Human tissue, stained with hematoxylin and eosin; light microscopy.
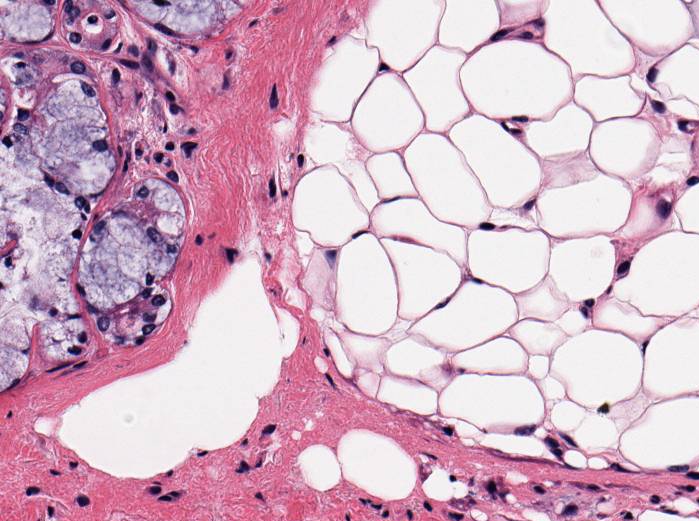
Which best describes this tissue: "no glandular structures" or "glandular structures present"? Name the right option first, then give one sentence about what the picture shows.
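Glandular structures present. The gland acini in the upper left are made of cells with pale blue-grey, foamy mucous cytoplasm.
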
